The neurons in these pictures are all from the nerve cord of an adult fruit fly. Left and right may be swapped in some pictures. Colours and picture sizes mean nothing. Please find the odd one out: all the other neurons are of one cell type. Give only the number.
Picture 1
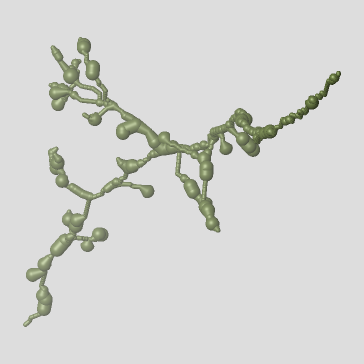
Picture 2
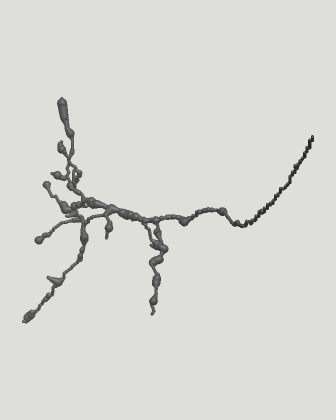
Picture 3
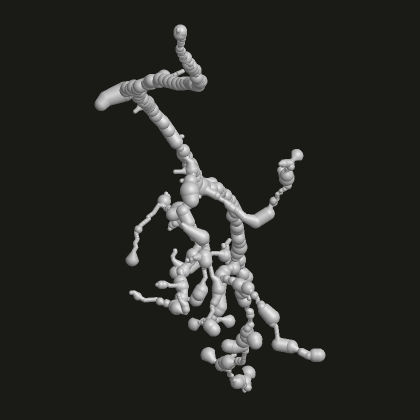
3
